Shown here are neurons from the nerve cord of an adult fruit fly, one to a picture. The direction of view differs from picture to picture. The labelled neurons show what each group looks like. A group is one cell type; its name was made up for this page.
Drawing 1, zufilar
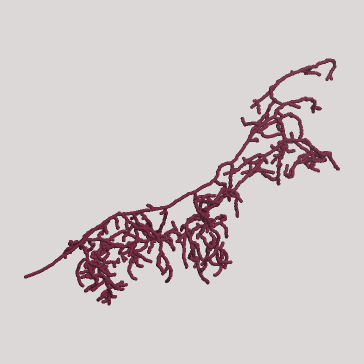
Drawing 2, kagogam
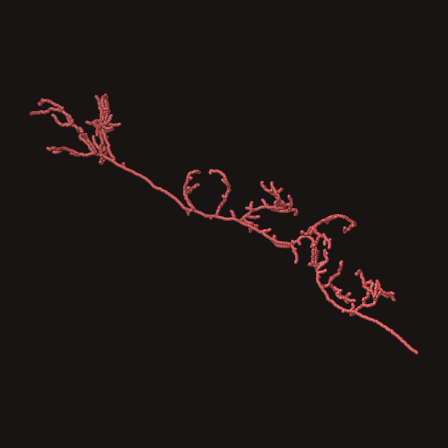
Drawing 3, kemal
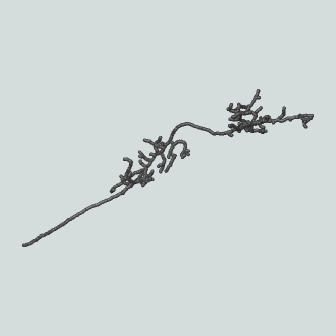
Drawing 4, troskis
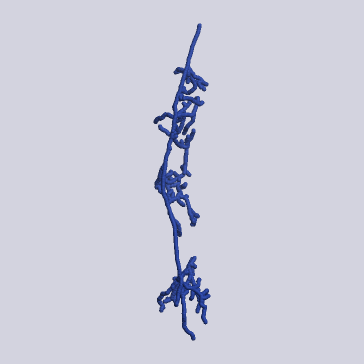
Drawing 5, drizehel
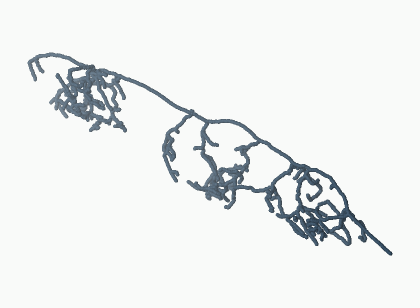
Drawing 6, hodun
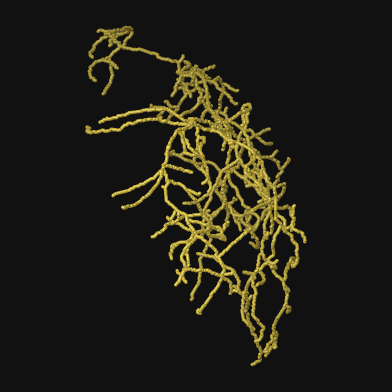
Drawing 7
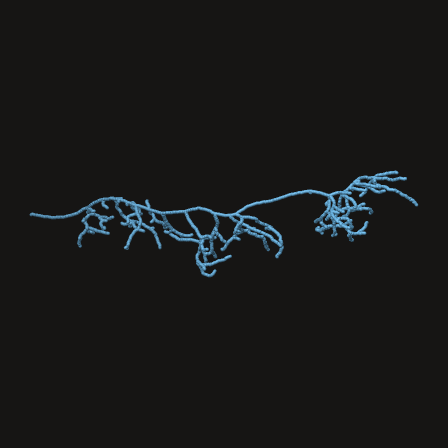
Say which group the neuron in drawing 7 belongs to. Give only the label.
troskis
